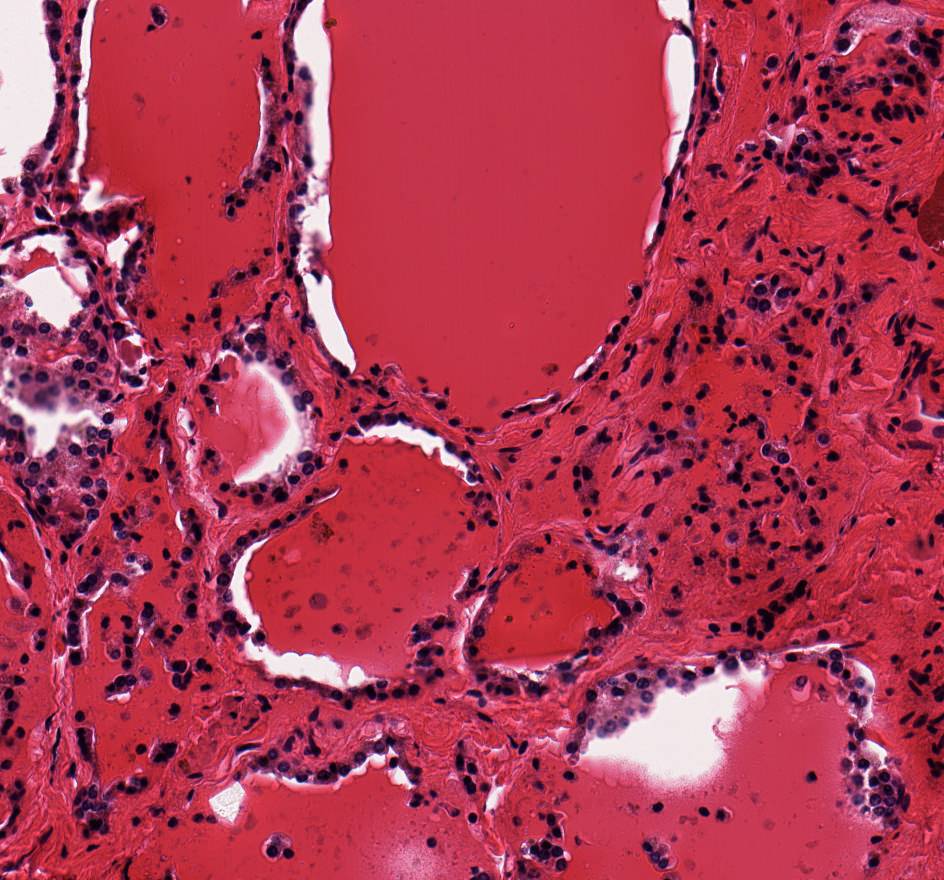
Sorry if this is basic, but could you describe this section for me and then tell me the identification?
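First, layout: large rounded follicles fill the upper centre and lower half; the right third is mostly solid stroma. Second, lining: a single layer of flattened to low cuboidal epithelial cells with small, round, dark, fairly uniform nuclei. Finally, a few small rounded cells float in the pink contents of the lower central follicle. The tissue is thyroid.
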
